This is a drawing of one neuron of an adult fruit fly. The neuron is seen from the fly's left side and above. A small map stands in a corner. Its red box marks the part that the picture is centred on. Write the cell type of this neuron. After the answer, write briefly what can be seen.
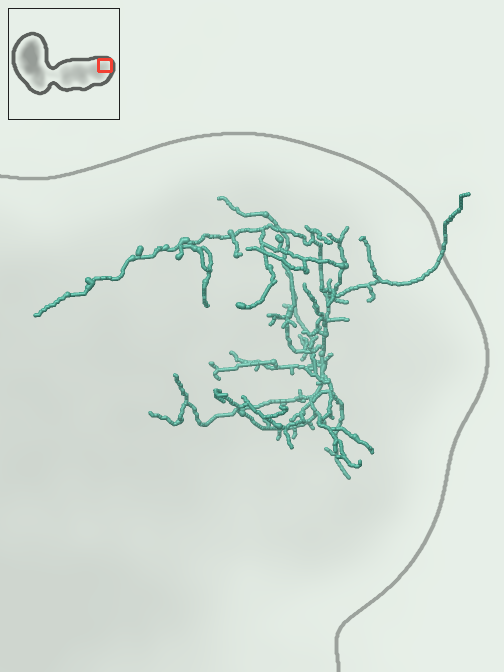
It is of cell type INXXX446. This is a nerve-cord intrinsic neuron. The drawing shows no cell body. The picture shows dozens of branch ends.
